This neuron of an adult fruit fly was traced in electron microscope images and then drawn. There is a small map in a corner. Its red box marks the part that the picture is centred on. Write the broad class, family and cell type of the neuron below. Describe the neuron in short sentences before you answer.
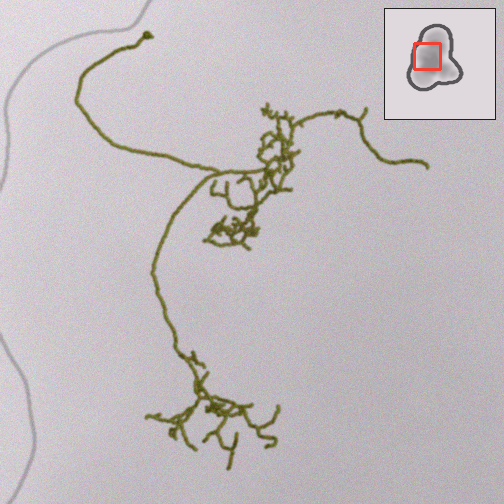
The cell body is at the upper left of the picture. The picture shows dozens of branch ends. It is a central-brain intrinsic neuron. The family is hemilineage MX7. Its cell type is GNG442.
